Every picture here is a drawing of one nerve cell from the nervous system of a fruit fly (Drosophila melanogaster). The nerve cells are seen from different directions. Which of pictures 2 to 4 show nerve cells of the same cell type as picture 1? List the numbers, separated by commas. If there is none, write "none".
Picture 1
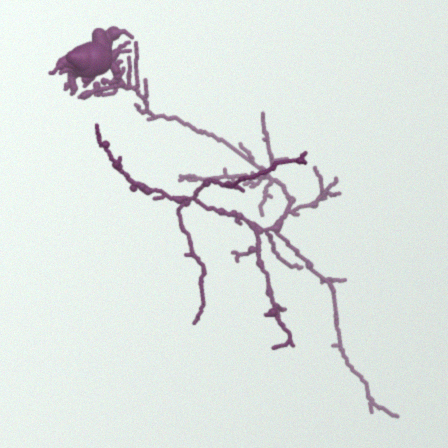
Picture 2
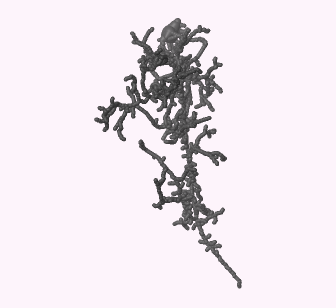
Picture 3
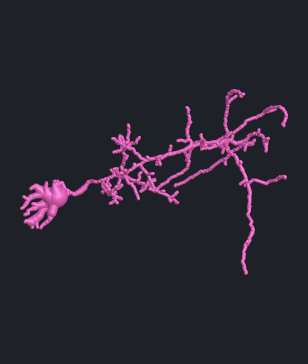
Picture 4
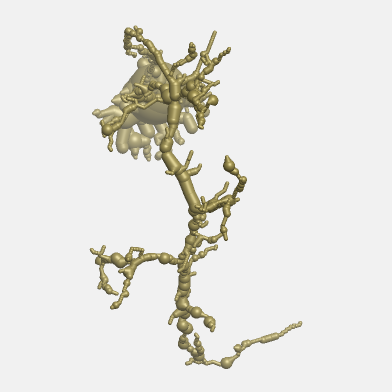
2, 3, 4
